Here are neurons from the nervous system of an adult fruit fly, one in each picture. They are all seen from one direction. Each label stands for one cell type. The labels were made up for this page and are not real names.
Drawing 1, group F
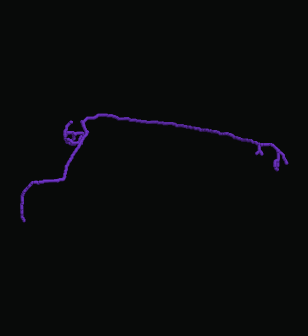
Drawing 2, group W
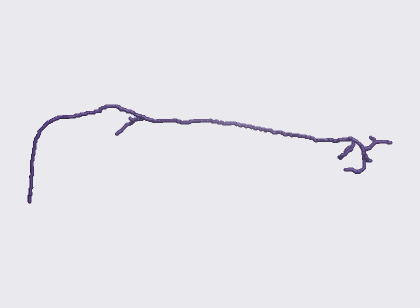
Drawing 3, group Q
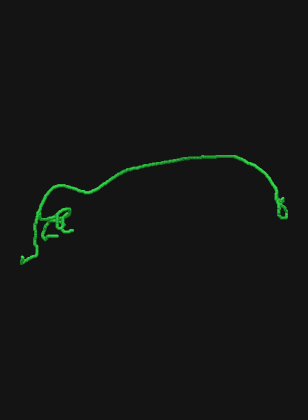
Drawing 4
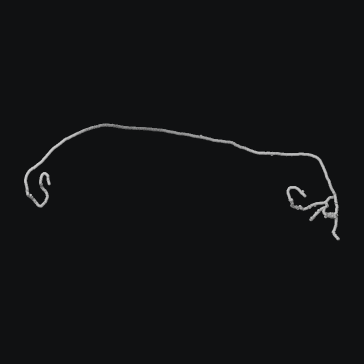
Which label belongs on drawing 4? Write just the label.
group Q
